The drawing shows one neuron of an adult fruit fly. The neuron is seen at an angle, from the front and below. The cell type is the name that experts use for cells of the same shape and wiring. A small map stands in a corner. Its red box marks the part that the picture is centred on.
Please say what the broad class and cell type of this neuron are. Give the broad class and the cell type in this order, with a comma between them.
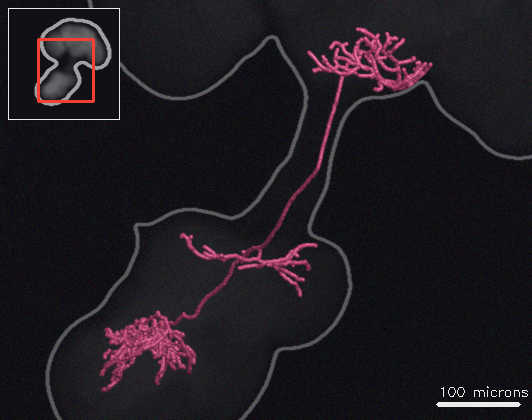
ascending neuron, ANXXX071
